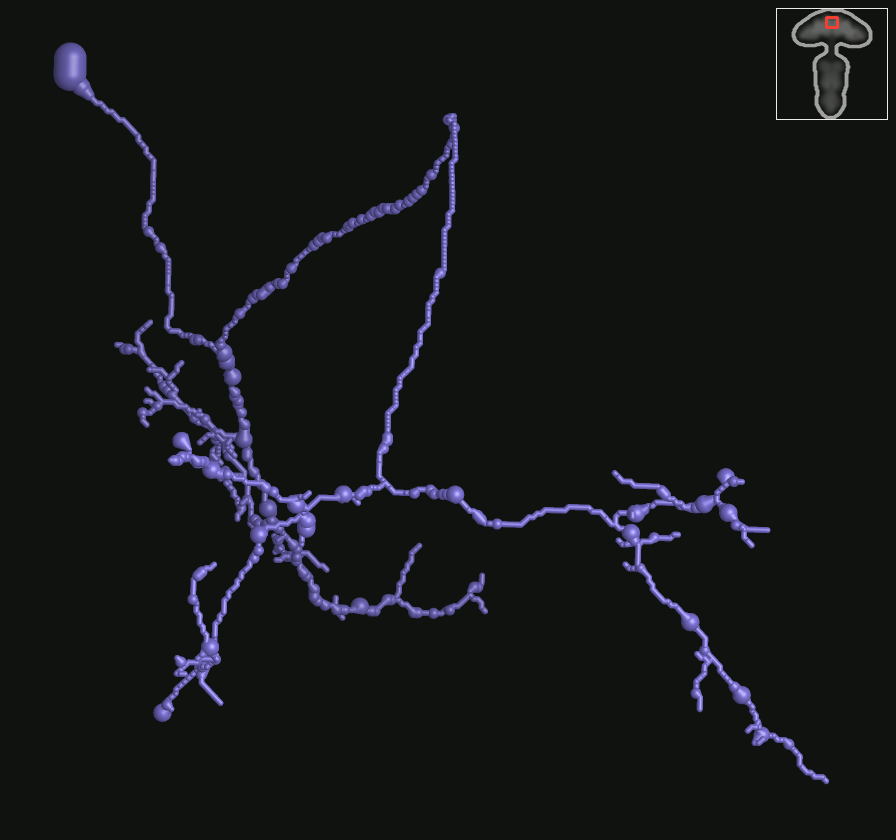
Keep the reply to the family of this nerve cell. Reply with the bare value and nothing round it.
hemilineage FLAa2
